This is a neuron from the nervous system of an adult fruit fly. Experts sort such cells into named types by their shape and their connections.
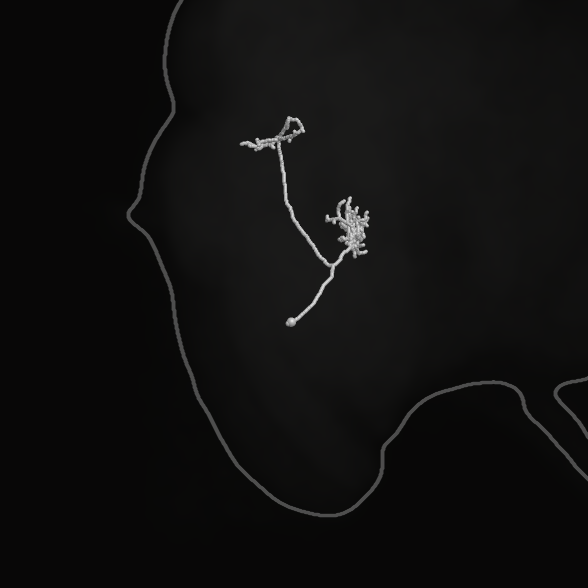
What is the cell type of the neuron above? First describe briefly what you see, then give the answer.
Its cell body lies in the middle of the picture. As drawn here it is taller than it is wide. This is a visual projection neuron. The cell type is LC16.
